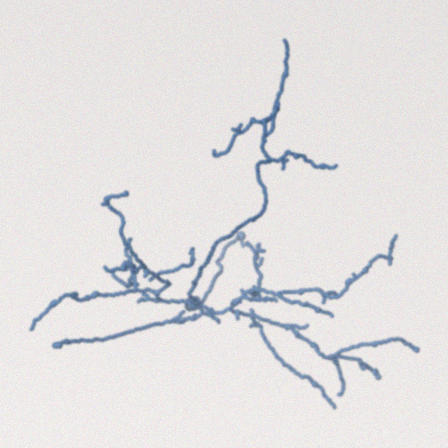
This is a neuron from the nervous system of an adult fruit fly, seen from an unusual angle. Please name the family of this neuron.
hemilineage 09B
